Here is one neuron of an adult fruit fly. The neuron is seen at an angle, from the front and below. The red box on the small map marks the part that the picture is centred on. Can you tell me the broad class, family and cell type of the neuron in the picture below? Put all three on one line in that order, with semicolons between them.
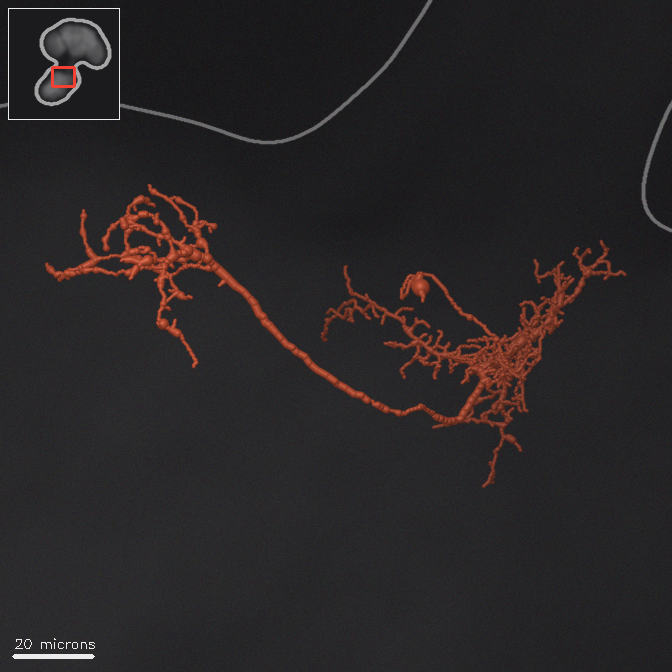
nerve-cord intrinsic neuron; hemilineage 01A; IN01A038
